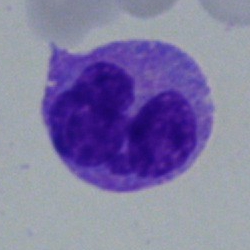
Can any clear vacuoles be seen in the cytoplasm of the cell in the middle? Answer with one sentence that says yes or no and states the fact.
No, the cytoplasm of this cell is without vacuoles.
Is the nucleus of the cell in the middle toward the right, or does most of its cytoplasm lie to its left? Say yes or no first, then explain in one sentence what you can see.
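No. The cytoplasm forms a moderate rim that is widest at the upper right.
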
